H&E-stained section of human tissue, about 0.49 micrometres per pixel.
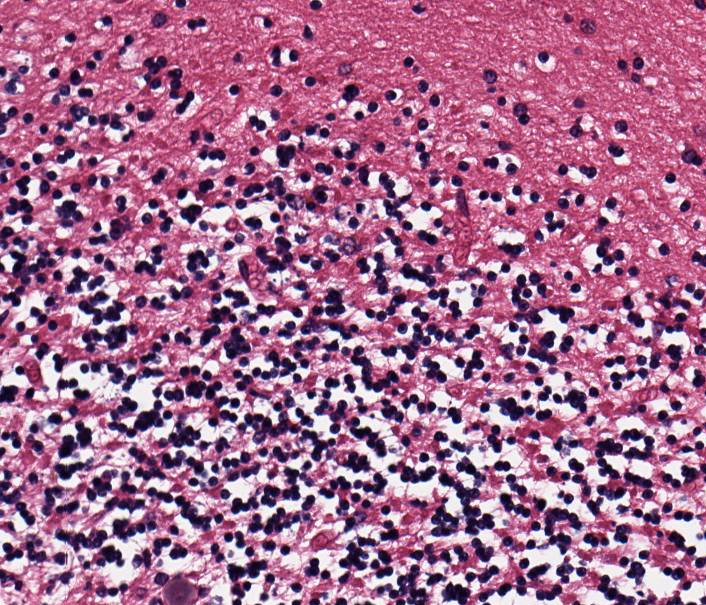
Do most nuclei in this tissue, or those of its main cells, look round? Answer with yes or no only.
Yes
